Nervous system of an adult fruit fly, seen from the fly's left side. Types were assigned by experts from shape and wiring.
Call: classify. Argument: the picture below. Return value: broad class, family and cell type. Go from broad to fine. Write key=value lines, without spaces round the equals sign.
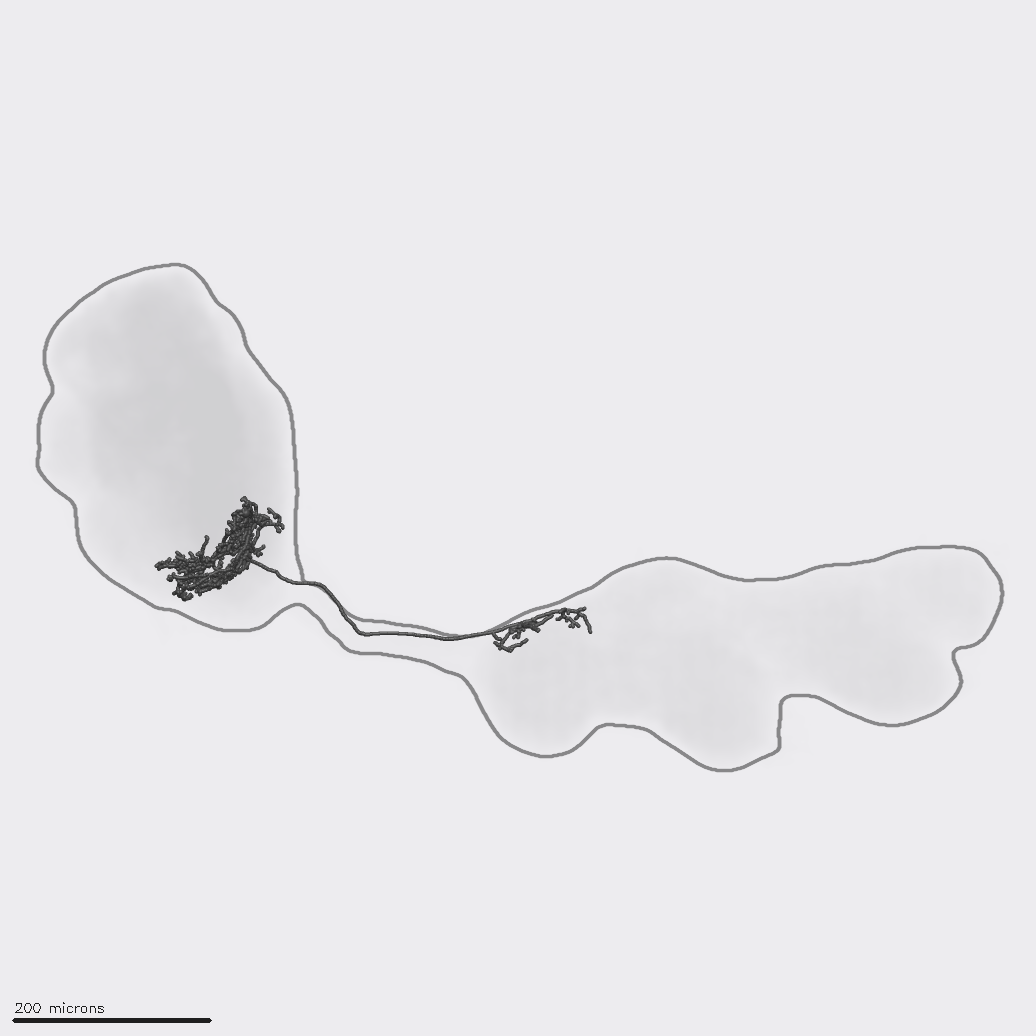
broad_class=descending neuron
family=DNg
cell_type=DNg73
